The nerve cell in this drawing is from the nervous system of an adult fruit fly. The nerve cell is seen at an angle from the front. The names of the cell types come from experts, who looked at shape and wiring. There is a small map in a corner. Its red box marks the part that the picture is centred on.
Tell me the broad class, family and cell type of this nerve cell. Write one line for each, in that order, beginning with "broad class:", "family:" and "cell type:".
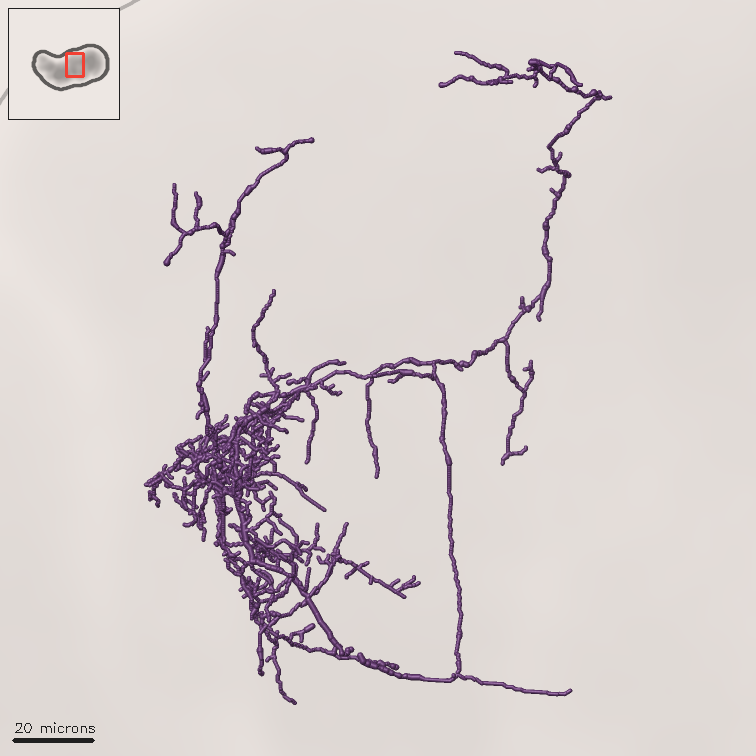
broad class: central-brain intrinsic neuron
family: hemilineage LALv1_ventral
cell type: PLP071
